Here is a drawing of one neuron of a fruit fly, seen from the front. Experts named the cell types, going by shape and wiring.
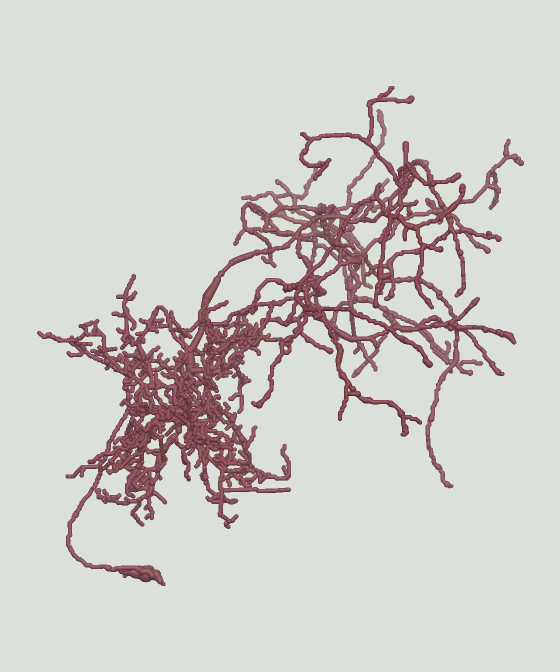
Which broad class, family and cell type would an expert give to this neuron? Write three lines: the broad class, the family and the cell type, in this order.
nerve-cord intrinsic neuron
hemilineage 06B
IN06B018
